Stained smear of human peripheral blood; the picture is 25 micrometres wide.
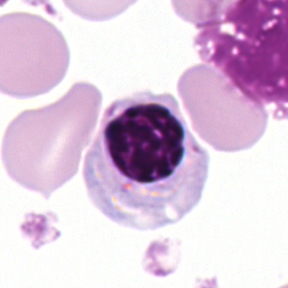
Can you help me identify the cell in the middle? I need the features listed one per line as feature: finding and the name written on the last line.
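Outline: roughly round, no long projections
Chromatin: dark purple, coarsely clumped
Cytoplasm: pale greyish-blue, widest below nucleus
Granules: a few small orange-red ones below nucleus
Name: normoblast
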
